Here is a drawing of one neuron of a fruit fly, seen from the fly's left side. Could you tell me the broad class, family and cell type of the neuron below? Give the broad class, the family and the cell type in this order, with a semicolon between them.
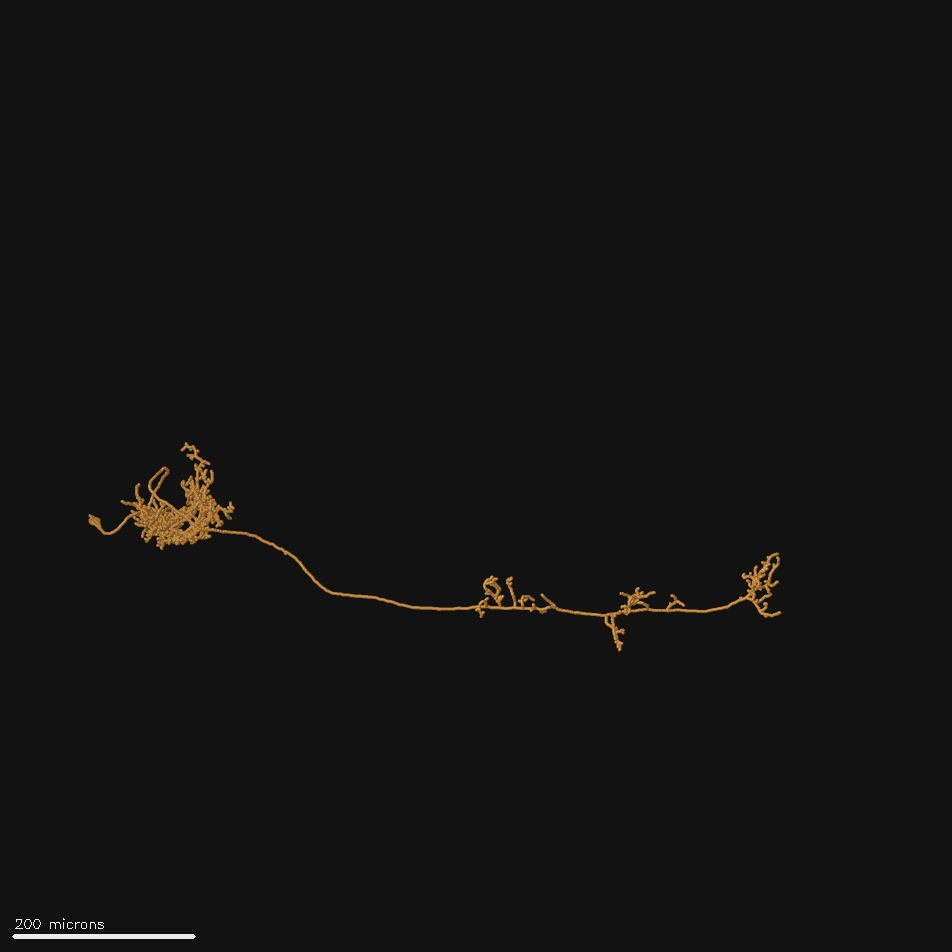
descending neuron; hemilineage MD3; DNg31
